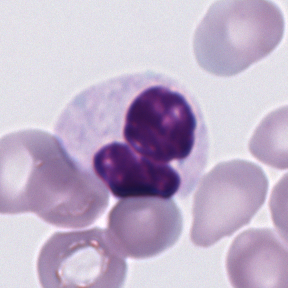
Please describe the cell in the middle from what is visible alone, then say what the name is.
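First, the outline is smooth and roundish, with no surface projections. Second, no nucleoli are visible in the nucleus. Third, most of the pale lilac cytoplasm lies to the upper left of the nucleus and holds only fine, faint granules. Finally, it is a segmented neutrophil.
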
